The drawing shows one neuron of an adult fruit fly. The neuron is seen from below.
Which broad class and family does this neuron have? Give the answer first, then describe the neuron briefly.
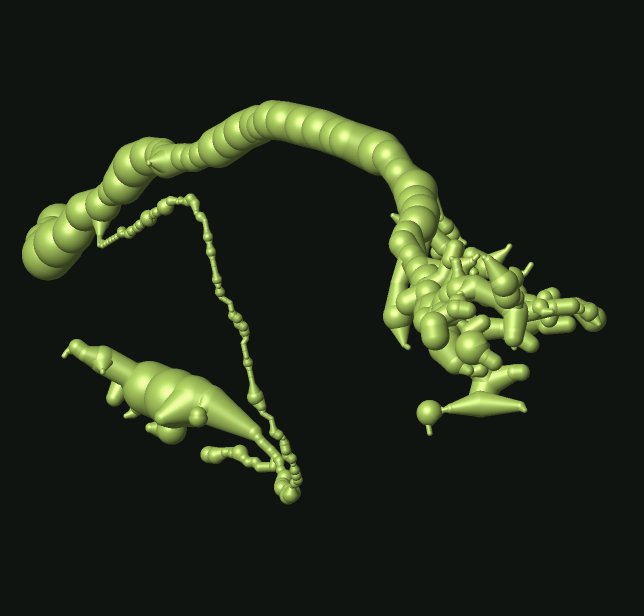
This is a visual projection neuron. Its family is OCG. As drawn here it is wider than it is tall.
